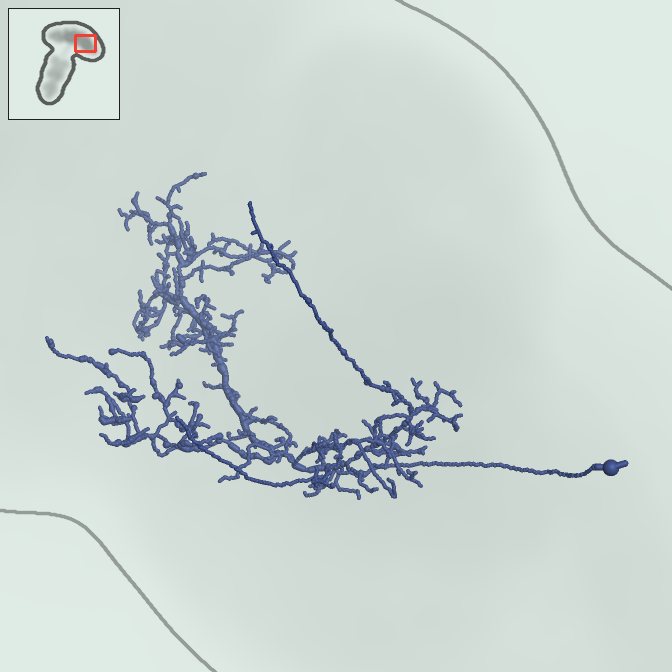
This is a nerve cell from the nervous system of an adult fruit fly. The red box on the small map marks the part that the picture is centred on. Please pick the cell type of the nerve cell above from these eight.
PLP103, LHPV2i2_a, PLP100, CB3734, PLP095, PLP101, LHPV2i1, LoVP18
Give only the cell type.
LHPV2i1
